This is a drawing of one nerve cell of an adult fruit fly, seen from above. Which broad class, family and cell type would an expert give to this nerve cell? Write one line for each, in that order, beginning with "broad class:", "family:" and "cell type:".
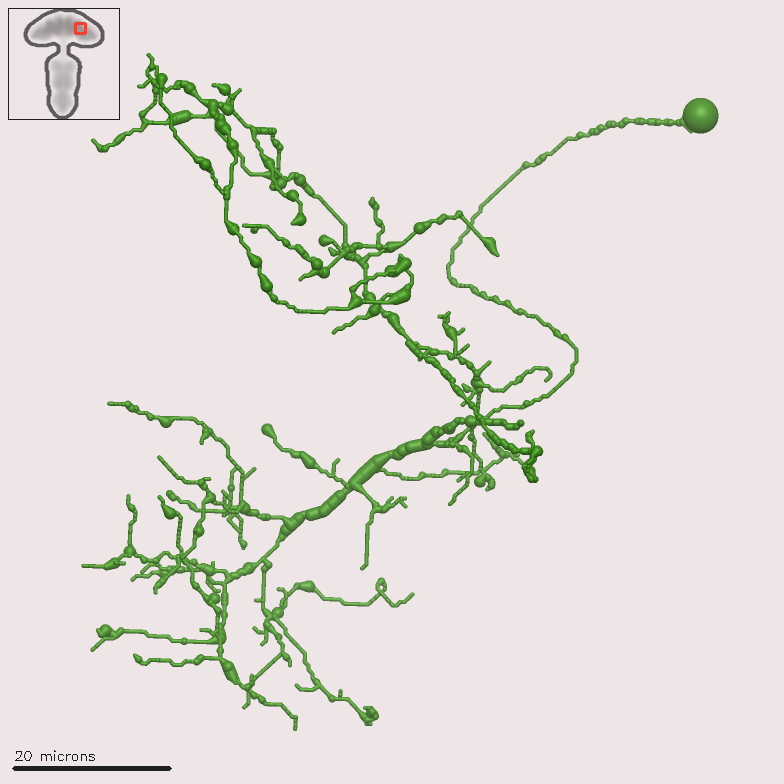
broad class: central-brain intrinsic neuron
family: hemilineage VPNl&d1_dorsal
cell type: LHAV5a10_b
